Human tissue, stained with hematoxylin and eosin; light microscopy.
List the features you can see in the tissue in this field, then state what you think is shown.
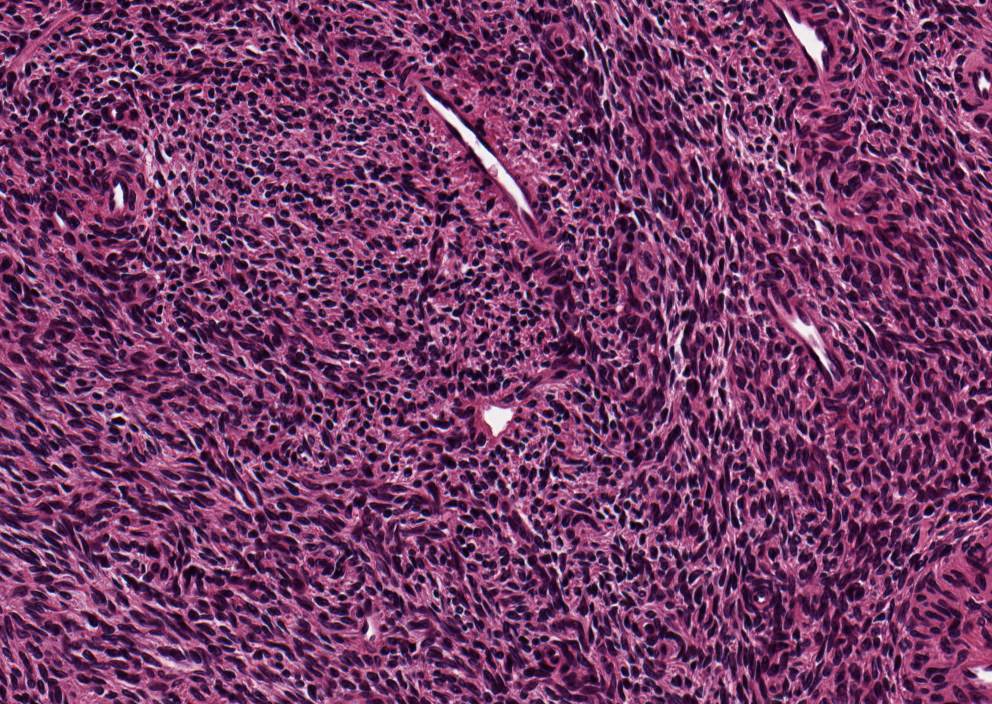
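A solid sheet of densely packed cells fills the field, no clear lobules. Lower left and right, cells are spindle-shaped in short intersecting fascicles. Nuclei dark, oval to elongated; scant cytoplasm, indistinct borders. Thin-walled slit-like vessels are scattered about, one running diagonally upper centre. This field is ovary.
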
